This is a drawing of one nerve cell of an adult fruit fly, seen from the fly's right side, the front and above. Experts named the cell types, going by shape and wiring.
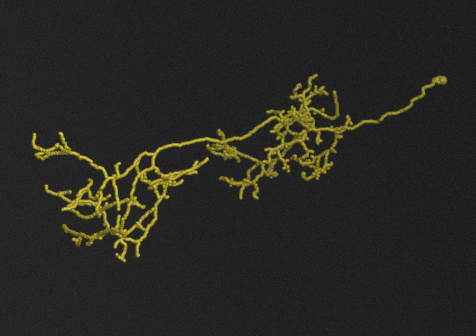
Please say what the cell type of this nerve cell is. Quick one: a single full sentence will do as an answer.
The nerve cell here falls under cell type LAL117.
